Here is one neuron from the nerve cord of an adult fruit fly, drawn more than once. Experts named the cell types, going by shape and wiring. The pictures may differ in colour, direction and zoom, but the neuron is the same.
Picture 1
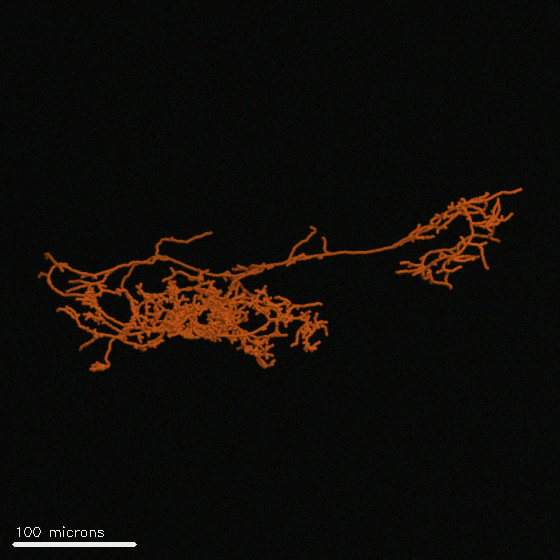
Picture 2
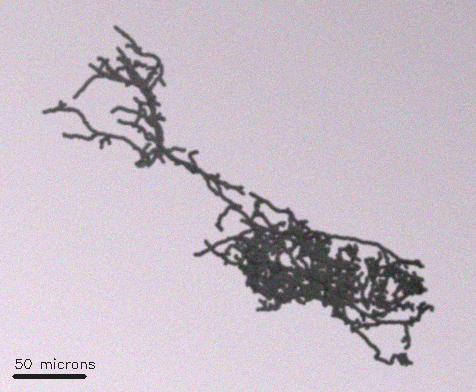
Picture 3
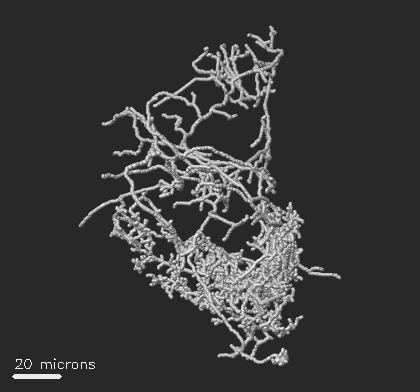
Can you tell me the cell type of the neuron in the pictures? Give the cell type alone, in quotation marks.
"IN04B002"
